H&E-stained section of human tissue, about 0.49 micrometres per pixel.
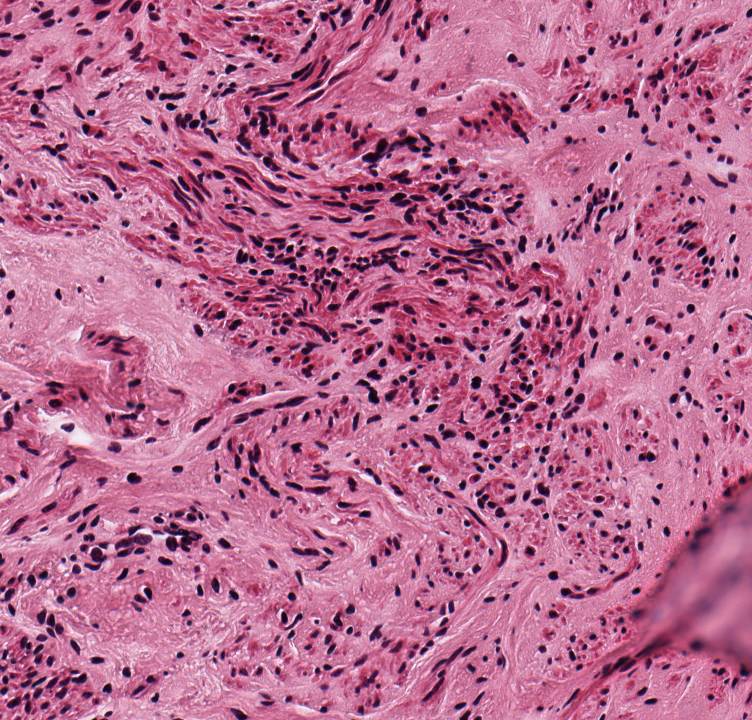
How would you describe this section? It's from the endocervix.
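First, arrangement: the spindle cells form interlacing bundles running in different directions across the field. Second, the most densely cellular area is in the centre. Third, most nuclei are dark and elongated. Fourth, the pink cytoplasm merges with the surrounding tissue, with no clear cell borders.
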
